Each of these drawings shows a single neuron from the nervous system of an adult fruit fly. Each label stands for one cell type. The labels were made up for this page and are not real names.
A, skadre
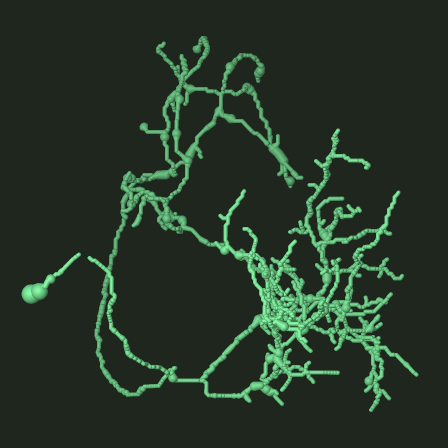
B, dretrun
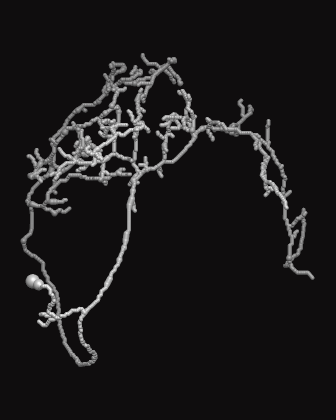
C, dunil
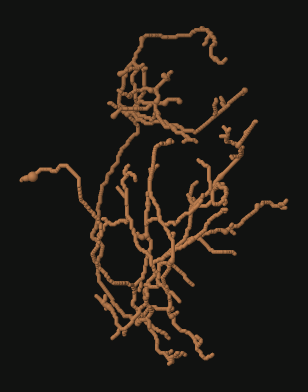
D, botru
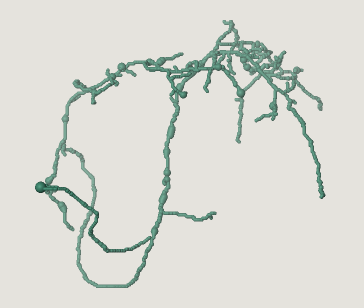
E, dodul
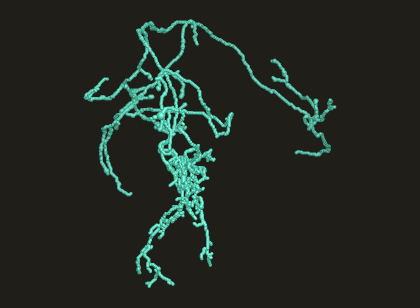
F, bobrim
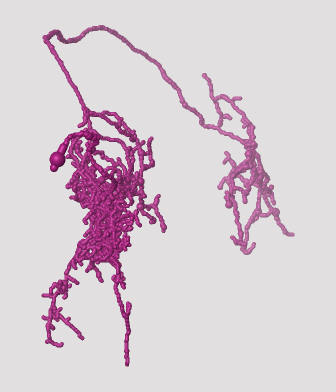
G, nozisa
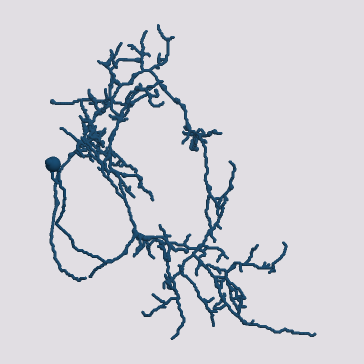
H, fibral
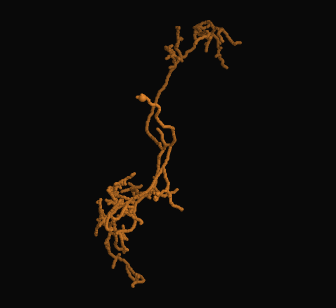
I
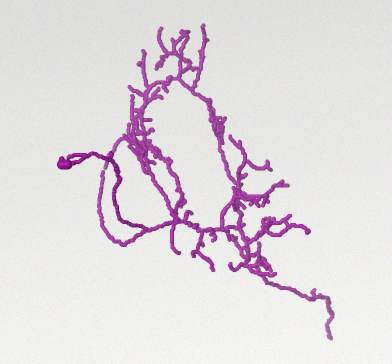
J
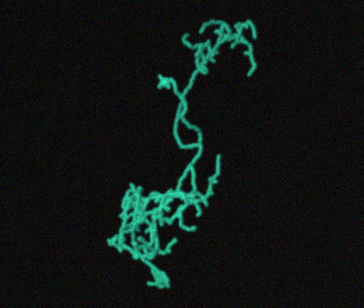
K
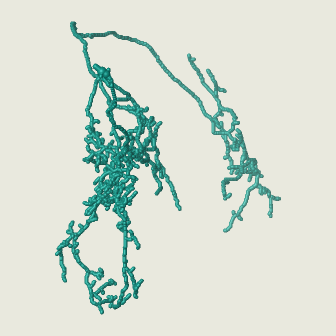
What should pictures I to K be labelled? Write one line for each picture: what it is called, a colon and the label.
I: nozisa
J: fibral
K: bobrim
